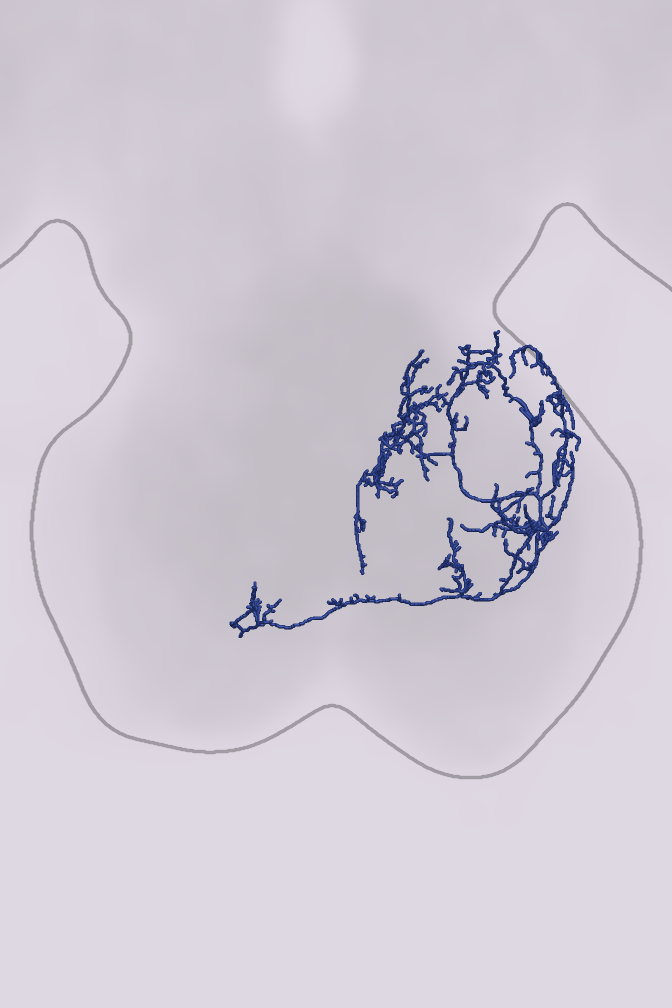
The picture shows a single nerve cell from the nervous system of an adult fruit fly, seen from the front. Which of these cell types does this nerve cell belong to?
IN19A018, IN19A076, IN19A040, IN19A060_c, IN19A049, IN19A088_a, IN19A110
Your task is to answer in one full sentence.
The cell type carried by this nerve cell is IN19A060_c.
